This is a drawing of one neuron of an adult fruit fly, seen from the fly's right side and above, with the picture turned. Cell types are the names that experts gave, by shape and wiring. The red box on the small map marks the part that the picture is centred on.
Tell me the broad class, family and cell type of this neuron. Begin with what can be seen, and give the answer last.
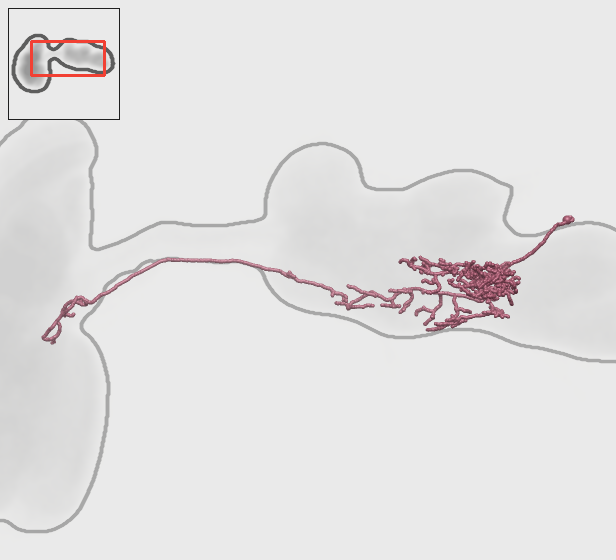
The cell body can be seen on the right of the picture. Dozens of branch ends can be seen. This is an ascending neuron. The family is hemilineage 07B. Its cell type is AN07B032.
